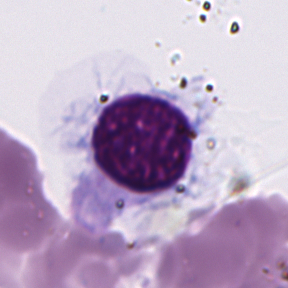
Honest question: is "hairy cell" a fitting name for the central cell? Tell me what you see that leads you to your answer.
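Look first at the cytoplasm: a wide rim of it surrounds the nucleus on every side.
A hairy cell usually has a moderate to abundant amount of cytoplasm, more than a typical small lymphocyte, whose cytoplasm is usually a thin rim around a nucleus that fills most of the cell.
So yes, hairy cell fits, and this wide rim speaks against typical lymphocyte. You won't find any purple granules in the cytoplasm, either.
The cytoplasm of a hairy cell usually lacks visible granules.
The nucleus stains dark purple, with a coarse network of chromatin and small lighter spaces. The outer edge of the cell is irregular and faint, and pinkish-purple red cells lie against its lower edge.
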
